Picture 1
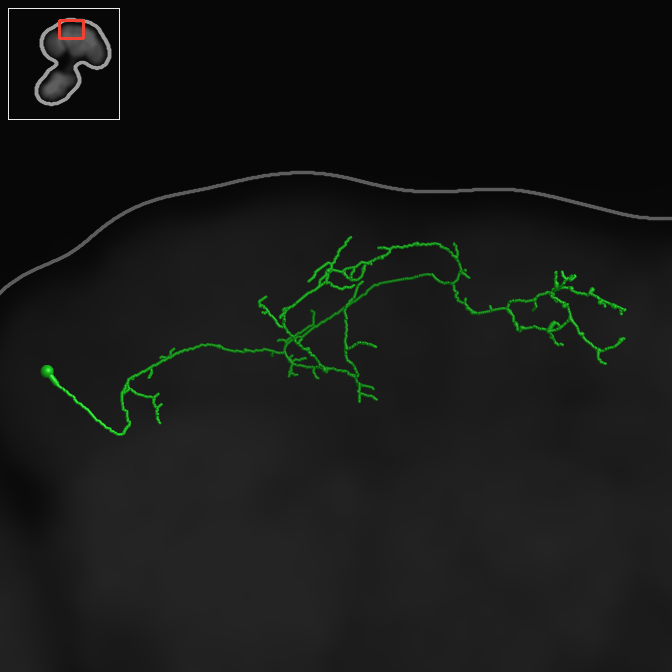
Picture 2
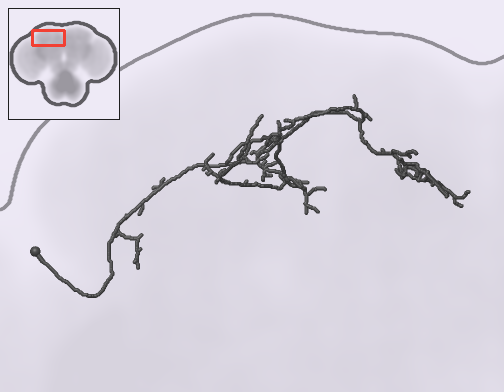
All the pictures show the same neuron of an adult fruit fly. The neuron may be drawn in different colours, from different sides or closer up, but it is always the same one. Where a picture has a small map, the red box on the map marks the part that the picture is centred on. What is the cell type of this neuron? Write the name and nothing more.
CB4194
